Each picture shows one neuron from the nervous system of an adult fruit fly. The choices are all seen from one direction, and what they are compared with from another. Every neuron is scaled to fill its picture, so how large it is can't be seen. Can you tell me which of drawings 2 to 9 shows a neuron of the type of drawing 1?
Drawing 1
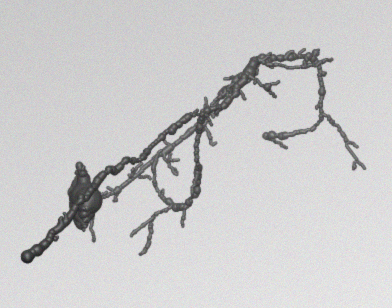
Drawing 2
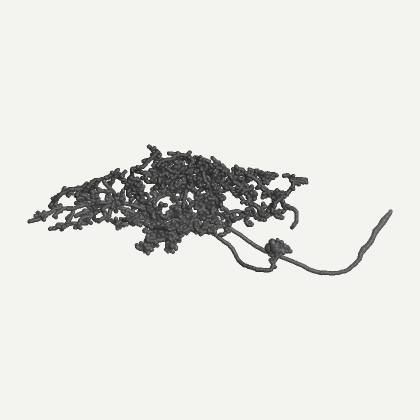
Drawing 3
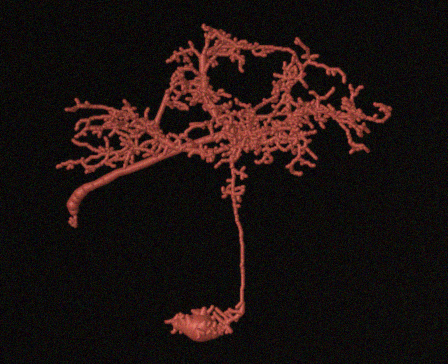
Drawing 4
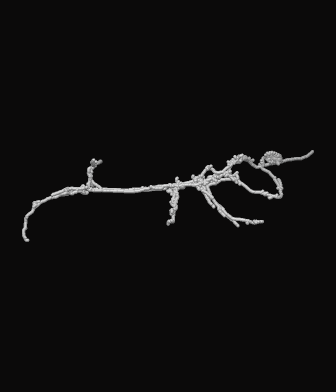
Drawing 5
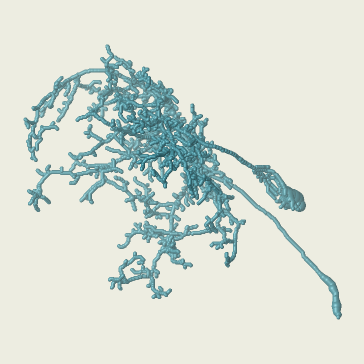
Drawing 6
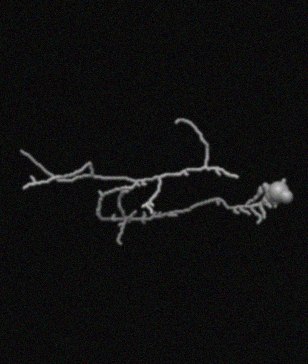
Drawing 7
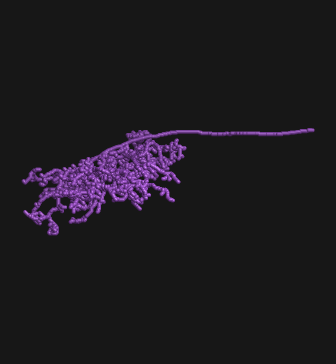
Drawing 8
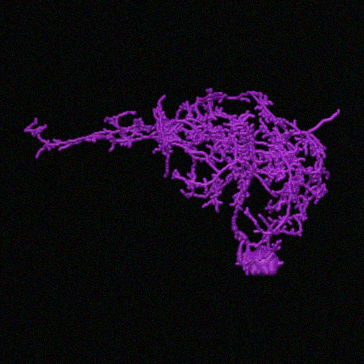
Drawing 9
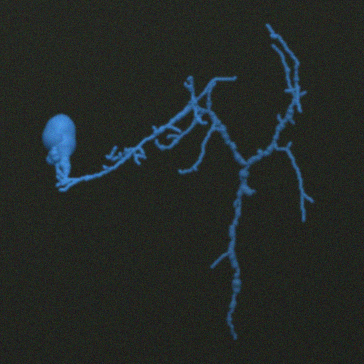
5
